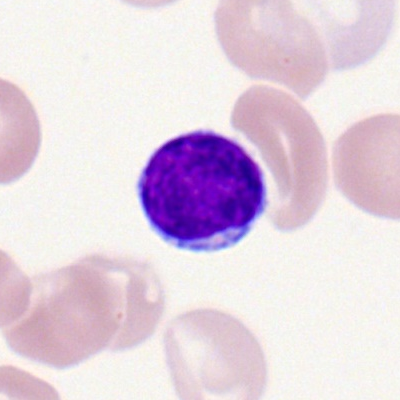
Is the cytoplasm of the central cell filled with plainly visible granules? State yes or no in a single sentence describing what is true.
No, there are no visible granules in its cytoplasm.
